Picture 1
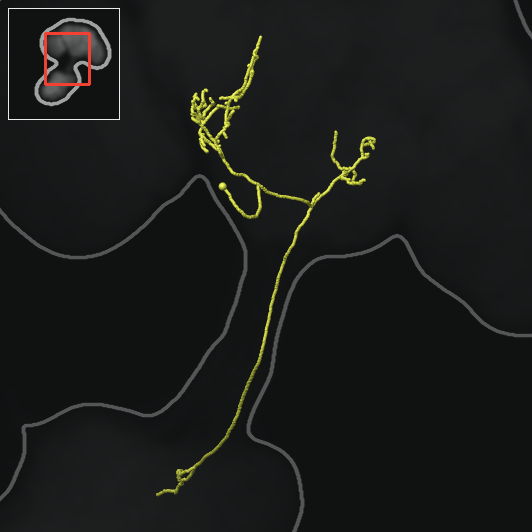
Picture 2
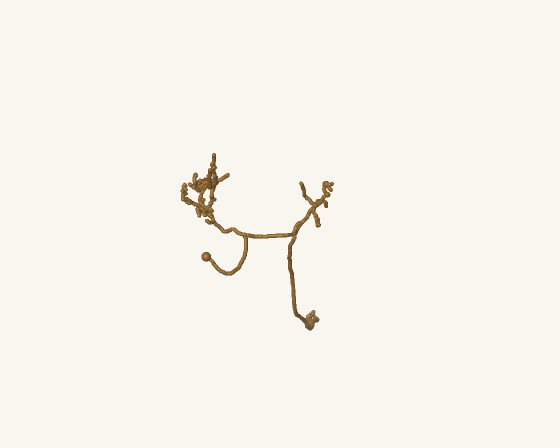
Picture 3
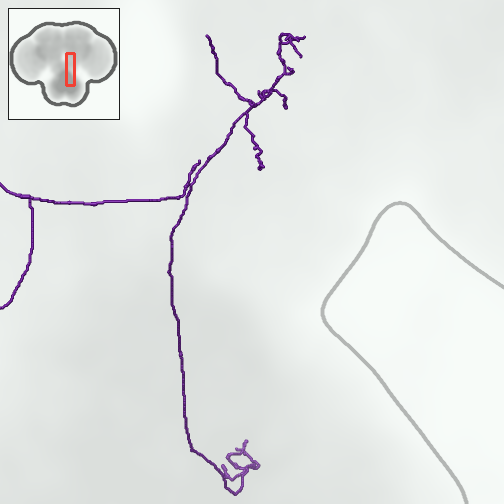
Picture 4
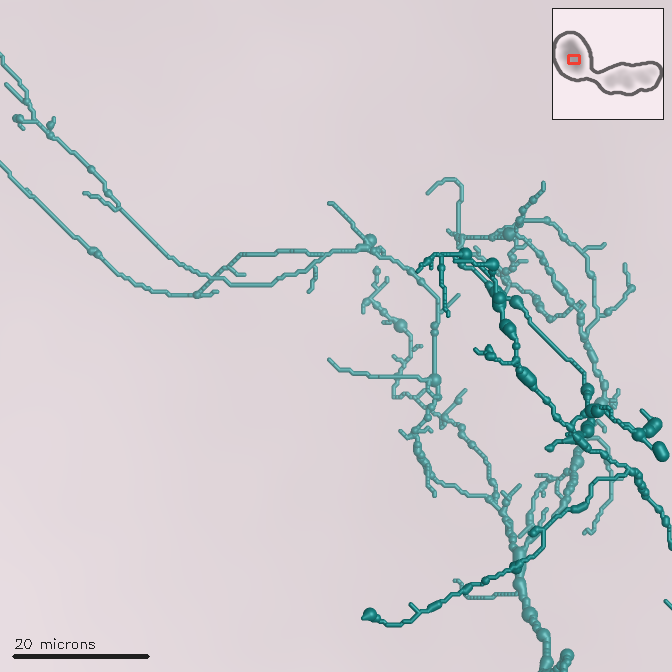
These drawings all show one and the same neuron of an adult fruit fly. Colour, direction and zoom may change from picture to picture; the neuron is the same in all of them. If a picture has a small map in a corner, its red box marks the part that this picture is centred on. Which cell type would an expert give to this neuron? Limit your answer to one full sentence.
This neuron is of the type DNge094.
